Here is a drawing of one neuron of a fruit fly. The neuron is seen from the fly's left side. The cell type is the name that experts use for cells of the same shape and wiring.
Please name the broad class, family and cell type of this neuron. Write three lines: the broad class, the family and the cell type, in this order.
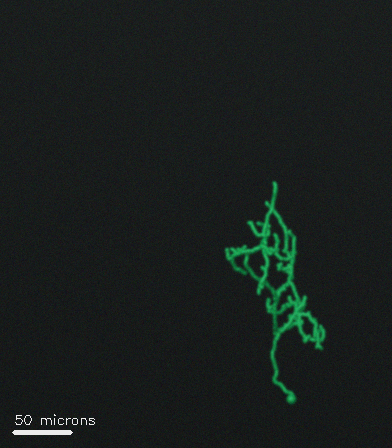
central-brain intrinsic neuron
hemilineage LB3
PS337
